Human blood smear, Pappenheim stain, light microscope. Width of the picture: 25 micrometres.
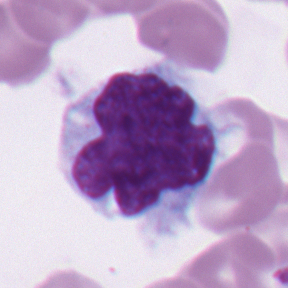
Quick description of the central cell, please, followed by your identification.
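Most of the cell is occupied by the nucleus, which stains dark purple throughout. The cytoplasm is pale greyish-blue, and the rim it forms is widest on the left side. Cell type: monocyte.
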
